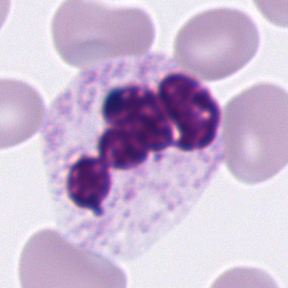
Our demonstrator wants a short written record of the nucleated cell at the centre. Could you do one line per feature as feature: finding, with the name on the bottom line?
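Nucleus: four lobes joined by narrow links
Lobe arrangement: a chain from lower left to upper right
Chromatin: dark purple, coarsely clumped
Cytoplasm: plentiful, very pale
Cell: segmented neutrophil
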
